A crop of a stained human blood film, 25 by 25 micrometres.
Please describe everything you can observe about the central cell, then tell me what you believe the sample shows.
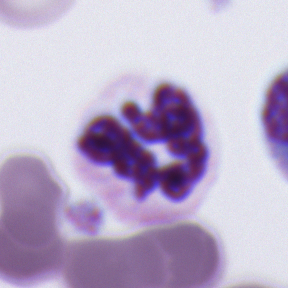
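Nuclear lobes form a ring around a small, clear central space. Chromatin is dark purple with coarse clumping. Nucleoli are absent from the nucleus, and the cytoplasm contains no vacuoles. The cell is a segmented neutrophil.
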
